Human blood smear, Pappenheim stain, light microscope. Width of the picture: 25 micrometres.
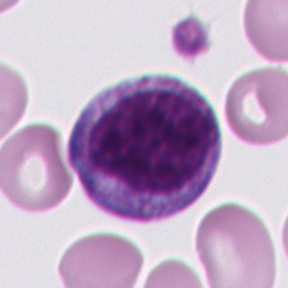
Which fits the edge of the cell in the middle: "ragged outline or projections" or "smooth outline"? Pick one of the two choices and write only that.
Smooth outline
